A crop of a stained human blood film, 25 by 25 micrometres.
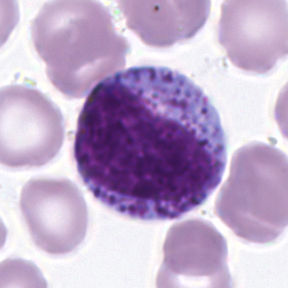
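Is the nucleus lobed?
No; it is a single unlobed mass filling most of the cell, leaving the cytoplasm as a crescent on the upper right.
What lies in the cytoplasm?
Coarse dark purple granules, scattered throughout; some also lie over the nuclear edge.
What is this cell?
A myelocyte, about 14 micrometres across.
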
